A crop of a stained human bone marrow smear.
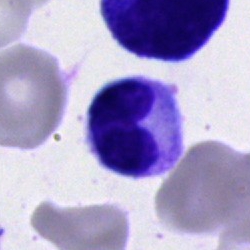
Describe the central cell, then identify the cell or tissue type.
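The nucleus is kidney-shaped, notched on its right side, and occupies the left part of the cell. Its chromatin is dense and stains dark purple. The cytoplasm is pale lilac. The cell is a band neutrophil.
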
